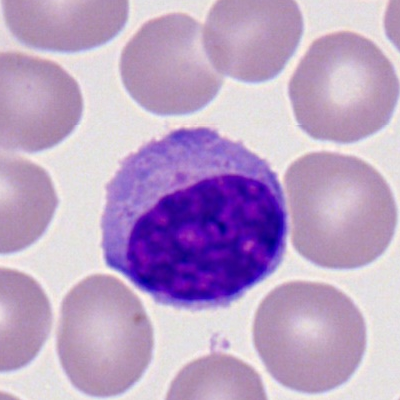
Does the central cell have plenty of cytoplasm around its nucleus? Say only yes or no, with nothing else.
Yes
